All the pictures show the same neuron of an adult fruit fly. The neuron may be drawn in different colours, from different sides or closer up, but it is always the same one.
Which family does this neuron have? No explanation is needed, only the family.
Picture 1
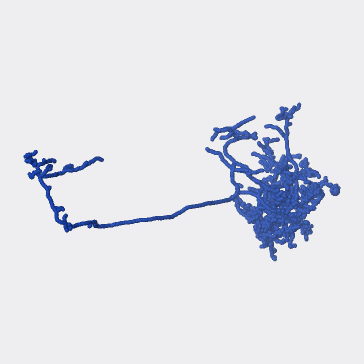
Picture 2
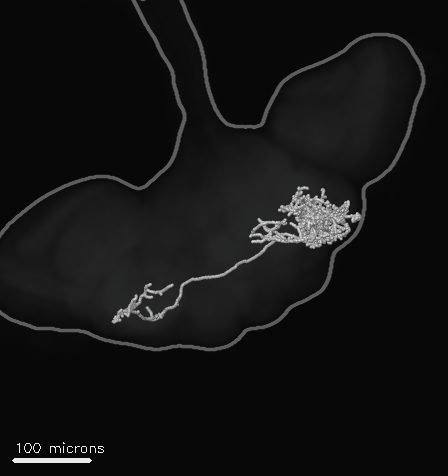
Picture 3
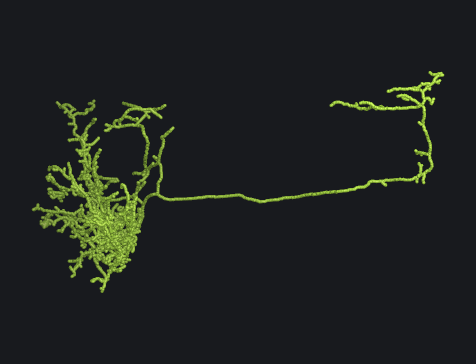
hemilineage VLPl2_medial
